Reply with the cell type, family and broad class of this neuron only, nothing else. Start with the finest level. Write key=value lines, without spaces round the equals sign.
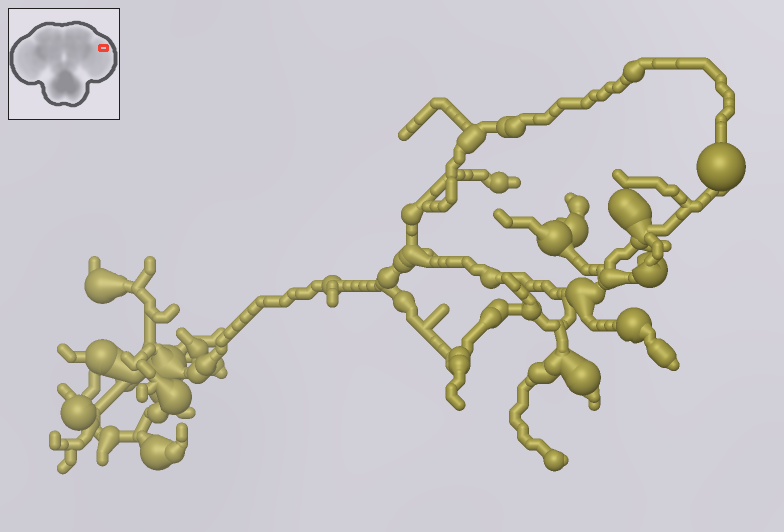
cell_type=Mi2
family=Mi
broad_class=optic-lobe intrinsic neuron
